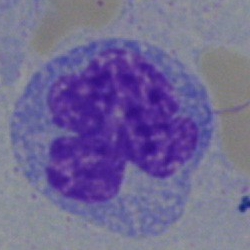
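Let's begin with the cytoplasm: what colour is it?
Pale greyish blue.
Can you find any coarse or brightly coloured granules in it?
No, there are none.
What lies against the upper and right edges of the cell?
Pale red cells.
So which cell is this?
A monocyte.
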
